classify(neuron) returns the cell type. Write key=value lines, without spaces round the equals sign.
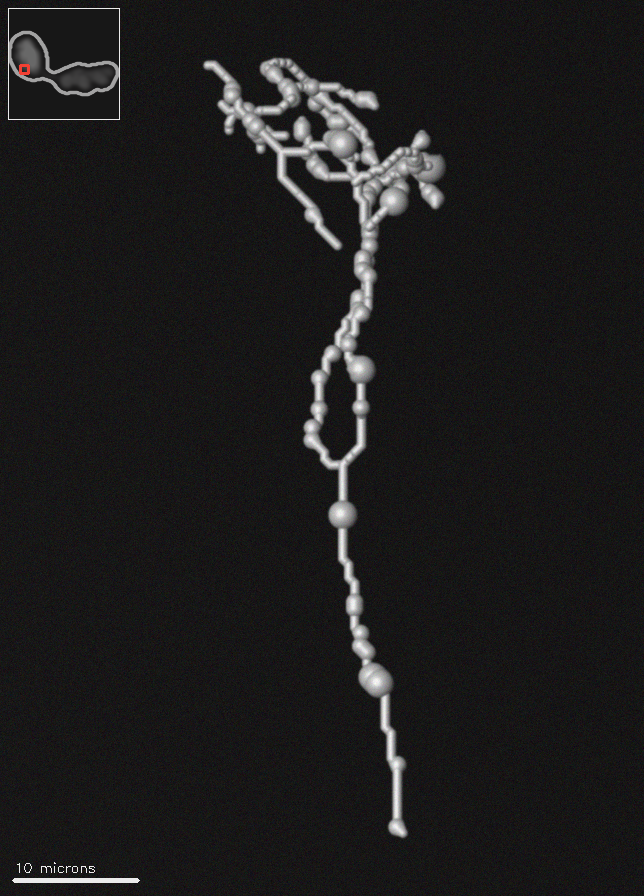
cell_type=LB3b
